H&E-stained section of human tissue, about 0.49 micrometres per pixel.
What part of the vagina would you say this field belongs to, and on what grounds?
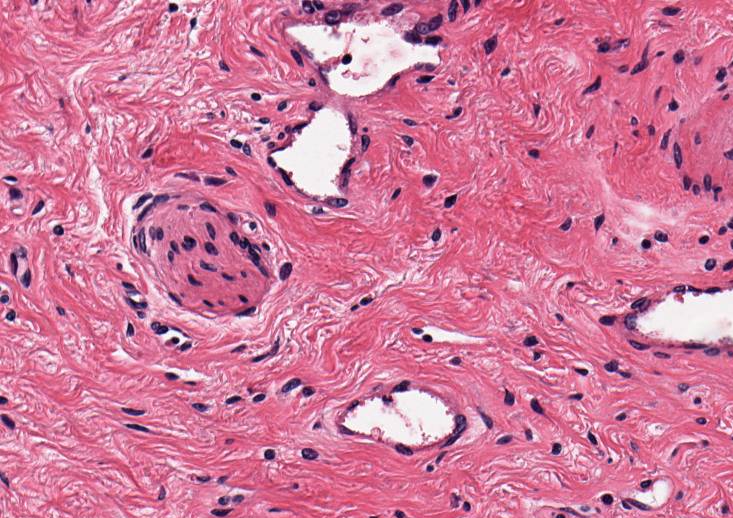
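That's dense connective tissue: the whole field is dense pink collagenous stroma, with no epithelium anywhere. The fibres are wavy and run in varied directions, and only a sparse scatter of small dark spindle-shaped nuclei sits between them.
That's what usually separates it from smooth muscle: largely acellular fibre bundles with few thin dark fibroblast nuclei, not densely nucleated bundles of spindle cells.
There are also several thin-walled open vessels at top centre, lower centre and the right edge.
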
